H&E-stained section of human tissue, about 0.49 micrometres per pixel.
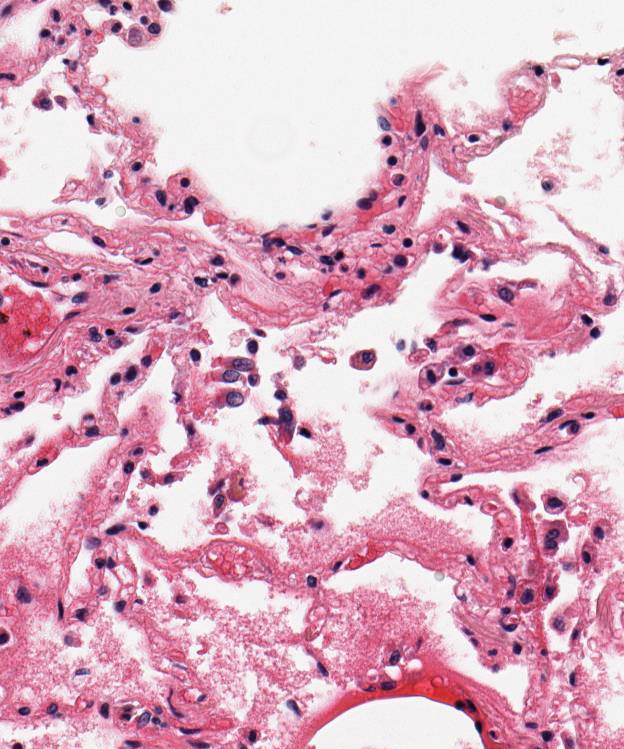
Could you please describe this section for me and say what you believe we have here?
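Start with the overall pattern: thin, branching tissue septa form a lacy network around large open spaces. Notice that some septa, mainly on the right, are lined by plump cuboidal cells with round dark nuclei. A few rounded cells, each with one dark nucleus and pink cytoplasm, lie free in the central open space. This is lung.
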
